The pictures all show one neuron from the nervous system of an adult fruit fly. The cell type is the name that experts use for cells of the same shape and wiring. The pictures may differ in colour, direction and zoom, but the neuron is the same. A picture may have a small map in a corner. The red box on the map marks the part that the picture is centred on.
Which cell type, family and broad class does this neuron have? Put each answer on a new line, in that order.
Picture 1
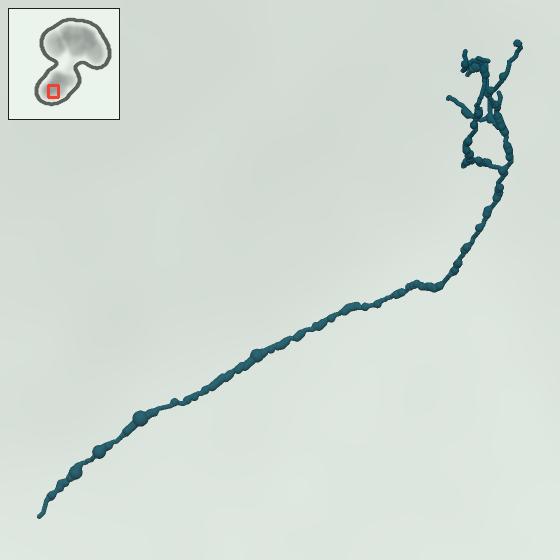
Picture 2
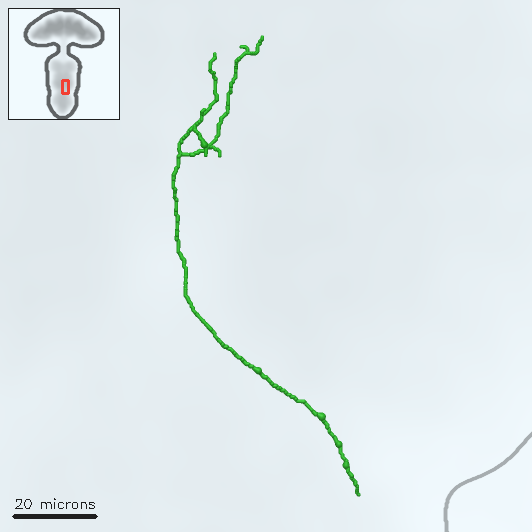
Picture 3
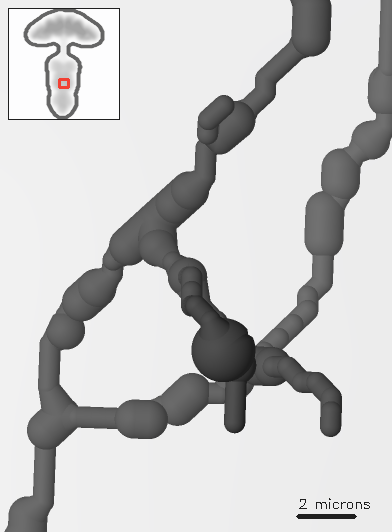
LgLG3
class gustatory
sensory neuron entering the nerve cord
